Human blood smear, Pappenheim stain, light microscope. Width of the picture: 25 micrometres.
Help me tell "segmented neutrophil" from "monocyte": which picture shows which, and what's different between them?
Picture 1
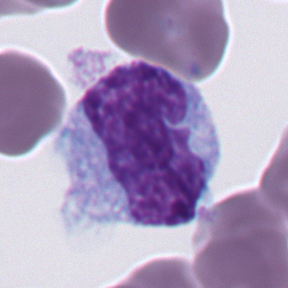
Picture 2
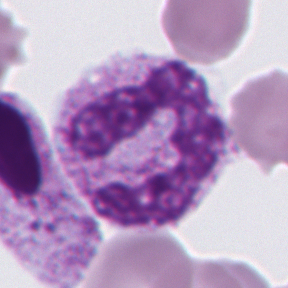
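So, picture 1: a monocyte. Picture 2: a segmented neutrophil. Taking the nuclei first, the monocyte's is indented by a notch on its right side.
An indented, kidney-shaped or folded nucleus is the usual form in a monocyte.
In the segmented neutrophil the nucleus forms a ring, and the area it encloses is pale and granular, much like the cytoplasm. Both have dark purple chromatin, mottled with uneven clumps in the monocyte and coarsely clumped in the segmented neutrophil. The cytoplasm is pale grey-blue in the monocyte and pale lilac-pink in the segmented neutrophil.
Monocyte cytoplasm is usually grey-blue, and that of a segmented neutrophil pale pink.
Each carries fine lilac granules, scattered in the monocyte but densely spread in the segmented neutrophil.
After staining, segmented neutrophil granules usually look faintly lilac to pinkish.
In the monocyte, the cytoplasm forms a broader rim on the left of the nucleus than on the right, and along that left edge the outline is ragged and indistinct. The segmented neutrophil's outline, by contrast, is roughly round. At the left edge of its picture, another nucleated cell is partly cut off.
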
